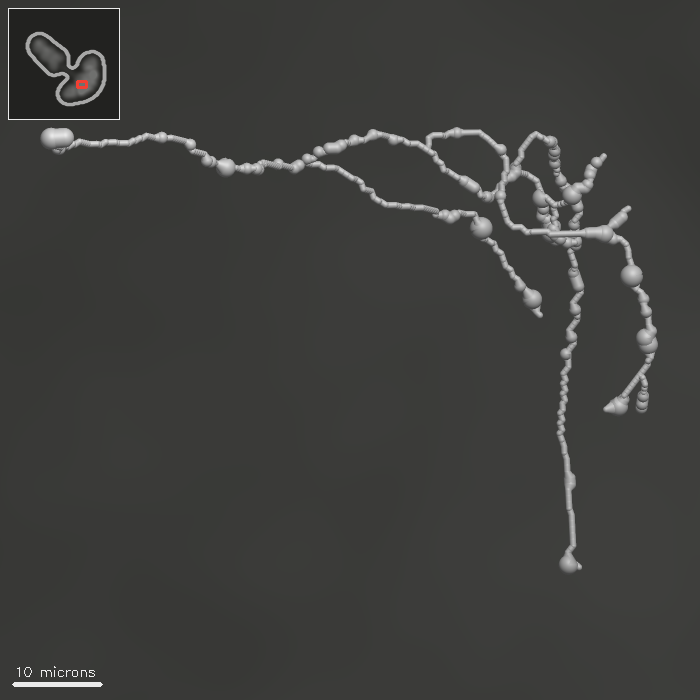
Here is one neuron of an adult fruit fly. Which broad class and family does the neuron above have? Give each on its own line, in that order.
sensory neuron entering the brain
class gustatory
